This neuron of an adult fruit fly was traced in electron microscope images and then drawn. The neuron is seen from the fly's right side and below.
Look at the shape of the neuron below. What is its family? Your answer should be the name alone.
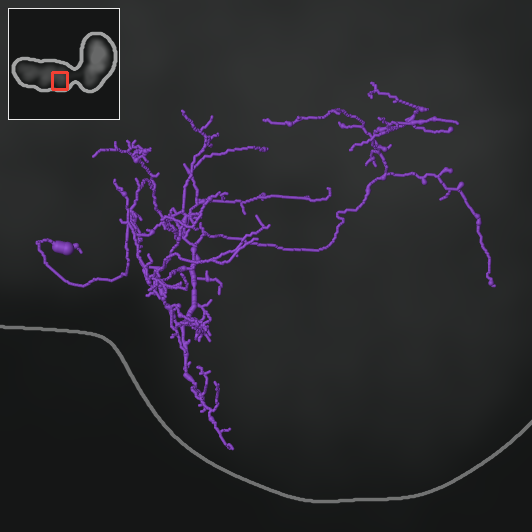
hemilineage 03A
